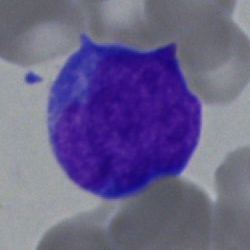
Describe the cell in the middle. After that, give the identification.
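Two small pointed projections rise from the top edge. Nearly the whole cell is filled by the nucleus, whose chromatin appears finely stippled rather than coarsely clumped. Cytoplasm forms a scant rim, seen most clearly along the left side. It is a blast.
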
